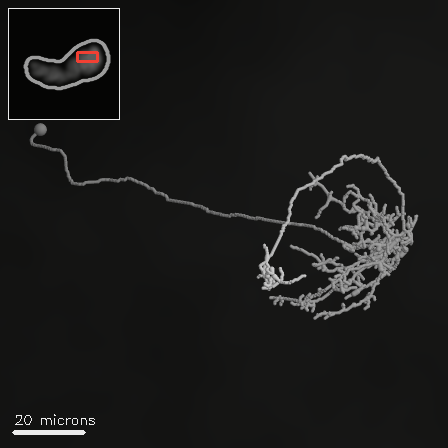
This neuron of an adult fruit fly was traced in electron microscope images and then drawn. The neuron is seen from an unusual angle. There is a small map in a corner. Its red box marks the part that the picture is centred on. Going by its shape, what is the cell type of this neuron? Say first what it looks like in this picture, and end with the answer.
By the scale bar it is about 110 microns wide in this view. Dozens of branch ends can be seen. This is a central-brain intrinsic neuron. Its cell type is FC2A.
